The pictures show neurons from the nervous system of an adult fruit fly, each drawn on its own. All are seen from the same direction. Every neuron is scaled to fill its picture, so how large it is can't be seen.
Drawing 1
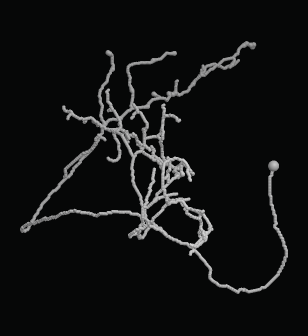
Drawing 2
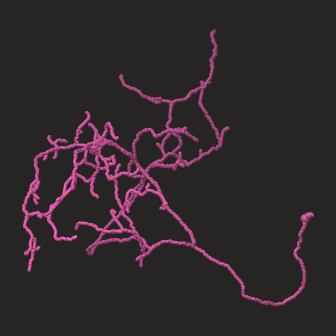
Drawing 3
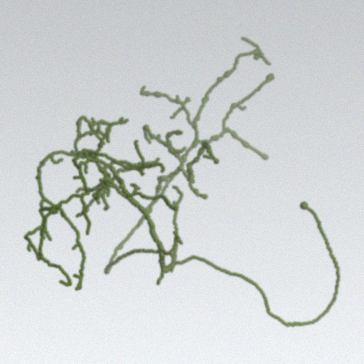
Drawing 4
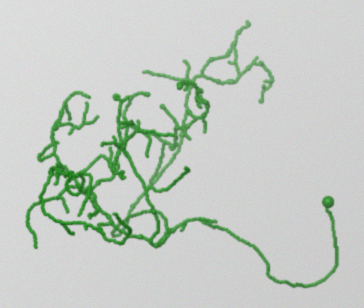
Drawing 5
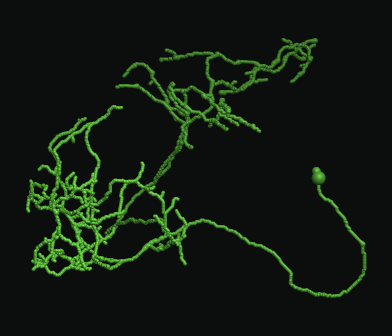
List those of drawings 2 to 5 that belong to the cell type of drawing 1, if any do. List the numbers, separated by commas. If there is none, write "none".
none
